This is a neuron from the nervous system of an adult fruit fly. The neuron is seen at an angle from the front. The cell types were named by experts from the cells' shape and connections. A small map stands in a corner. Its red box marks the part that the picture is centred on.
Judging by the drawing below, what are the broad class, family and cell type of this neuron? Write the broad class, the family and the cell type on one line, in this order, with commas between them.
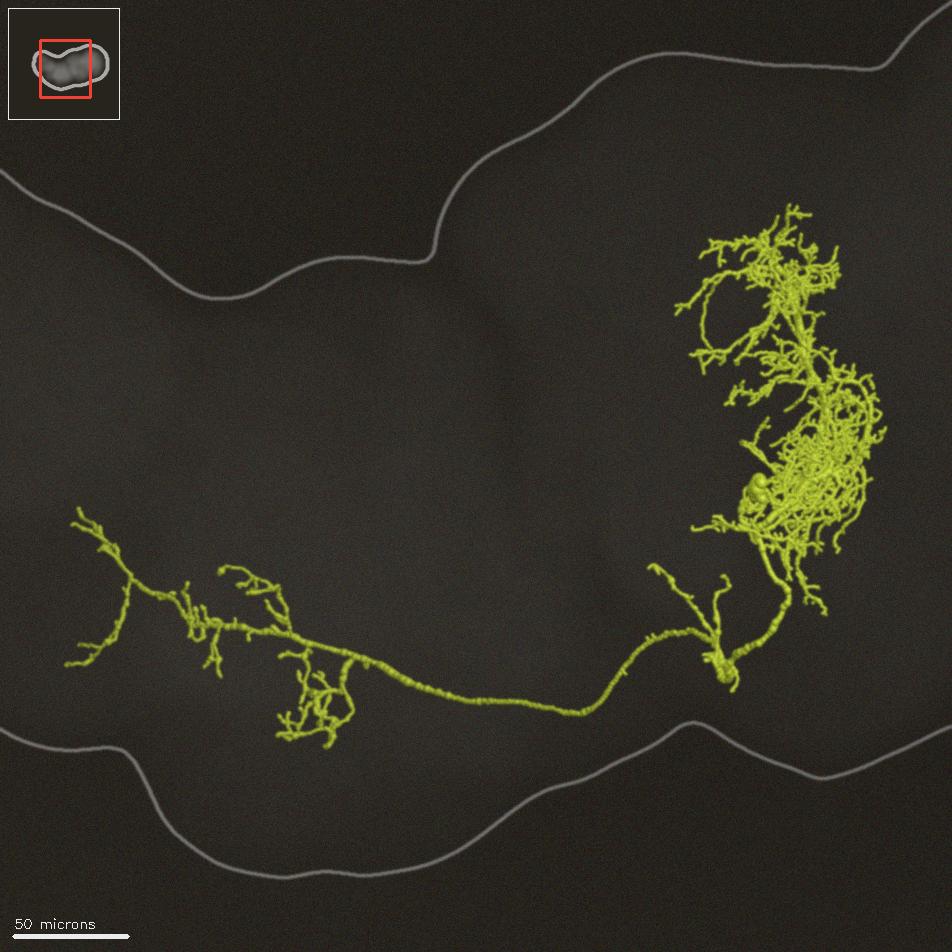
descending neuron, DNde, DNde002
